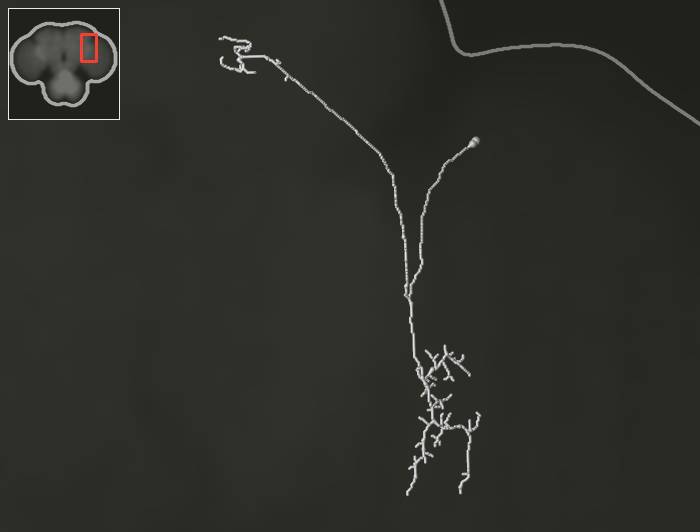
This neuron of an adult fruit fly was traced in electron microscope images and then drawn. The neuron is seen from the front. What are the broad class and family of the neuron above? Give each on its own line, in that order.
visual projection neuron
LC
